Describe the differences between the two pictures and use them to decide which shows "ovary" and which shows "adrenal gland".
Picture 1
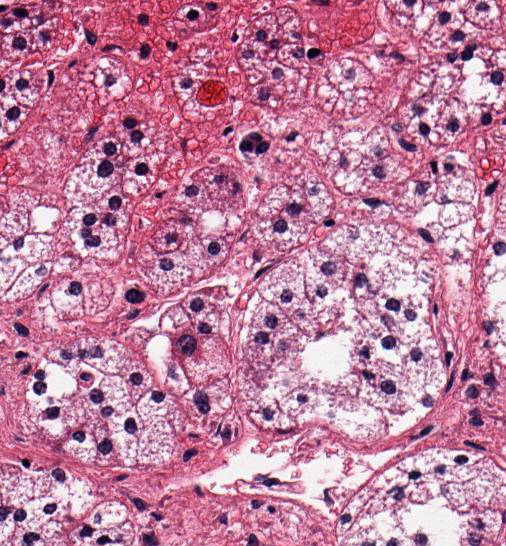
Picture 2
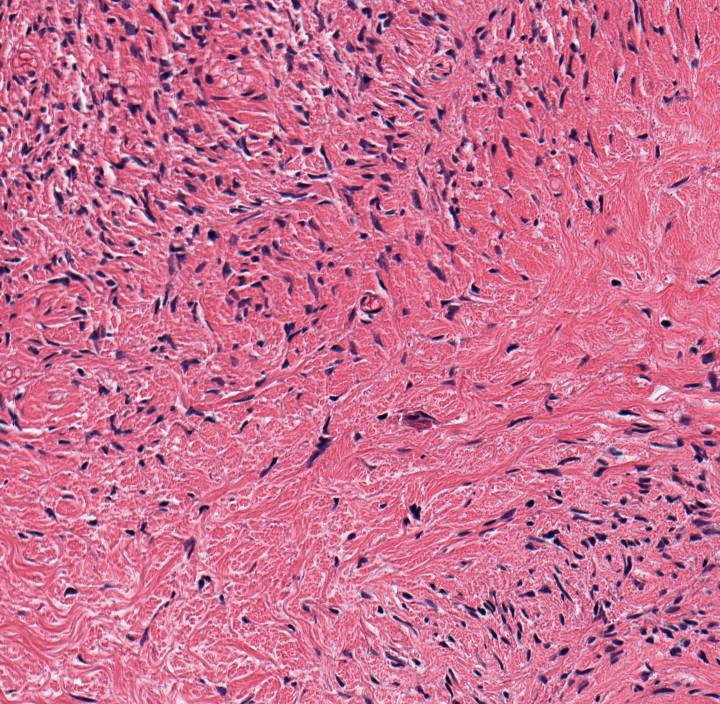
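Adrenal gland is the tissue in picture 1; ovary is the tissue in picture 2. In the adrenal gland, cells throughout the field are grouped in rounded nests divided by delicate pink septa that carry flattened, elongated nuclei. Most cells have abundant pale cytoplasm, finely vacuolated and bubbly. Packed red blood cells fill thin-walled channels along the top edge. The ovary is made instead of spindle cells and collagen in short, interlacing bundles that change direction across the field. Its nuclei are slender, elongated and dark-staining, many with tapered or wavy ends, and the scant, ill-defined cytoplasm blends into the surrounding collagen. The upper right part is denser, paler collagen with fewer nuclei than the left and lower right.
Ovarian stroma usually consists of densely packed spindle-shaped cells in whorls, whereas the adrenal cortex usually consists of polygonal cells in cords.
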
